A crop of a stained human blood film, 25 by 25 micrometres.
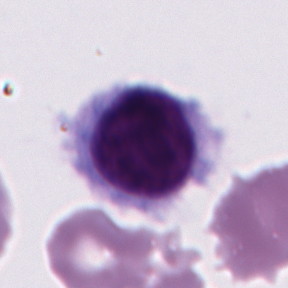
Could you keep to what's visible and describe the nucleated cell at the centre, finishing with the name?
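Chromatin: dense and dark purple throughout the nucleus. Cytoplasm: pale blue-lilac, its rim thinnest along the top of the nucleus. Outline: ragged, with many short irregular projections. Name: hairy cell.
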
